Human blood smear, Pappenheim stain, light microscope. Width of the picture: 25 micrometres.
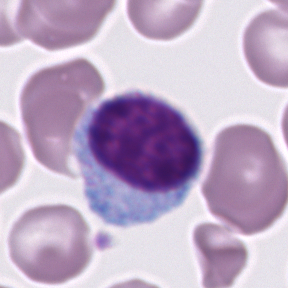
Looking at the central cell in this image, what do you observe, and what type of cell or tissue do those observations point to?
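Nucleus off-centre, toward upper right of cell; oval, about 10 by 8 micrometres. Chromatin dark purple, clumped, paler patches between clumps. Cytoplasm pale blue, forming a broad crescent on lower-left side of nucleus. Typical lymphocyte.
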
